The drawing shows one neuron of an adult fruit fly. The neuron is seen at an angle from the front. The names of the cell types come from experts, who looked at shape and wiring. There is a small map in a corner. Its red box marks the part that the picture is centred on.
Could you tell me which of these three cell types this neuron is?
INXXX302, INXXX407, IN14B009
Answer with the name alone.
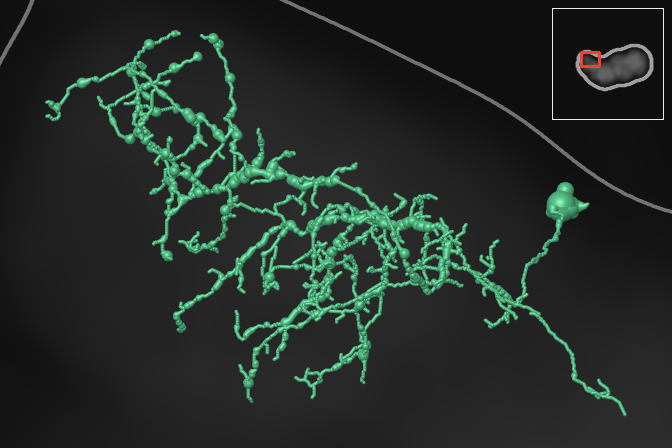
INXXX407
